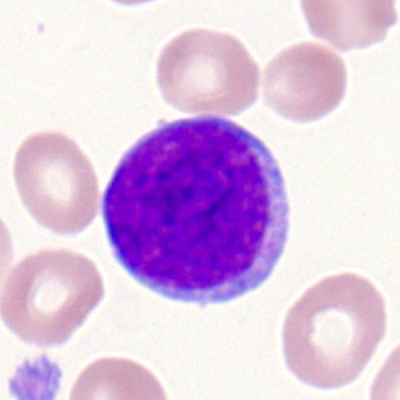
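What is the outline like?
Round and smooth, as far as I can see.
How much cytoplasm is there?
Only a thin rim around the nucleus, and I find no vacuoles in it.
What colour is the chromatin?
Deep purple, right across the nucleus.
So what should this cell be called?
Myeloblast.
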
